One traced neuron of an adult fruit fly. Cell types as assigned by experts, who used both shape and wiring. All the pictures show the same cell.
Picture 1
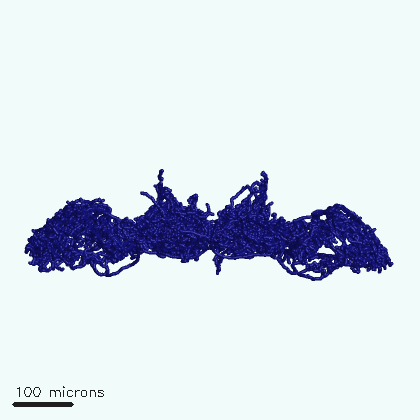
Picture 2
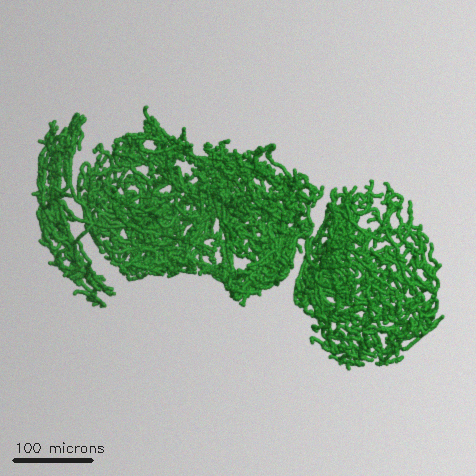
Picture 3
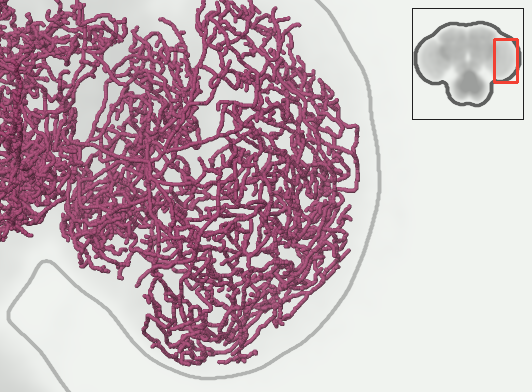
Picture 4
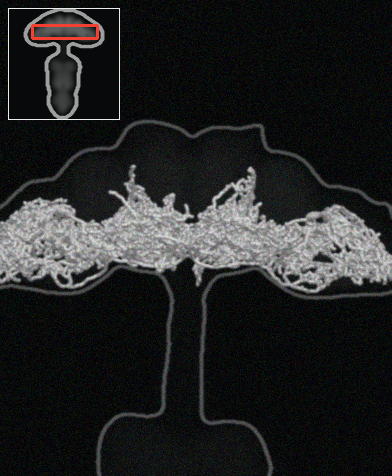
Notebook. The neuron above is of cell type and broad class: 5-HTPMPV03; visual centrifugal neuron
